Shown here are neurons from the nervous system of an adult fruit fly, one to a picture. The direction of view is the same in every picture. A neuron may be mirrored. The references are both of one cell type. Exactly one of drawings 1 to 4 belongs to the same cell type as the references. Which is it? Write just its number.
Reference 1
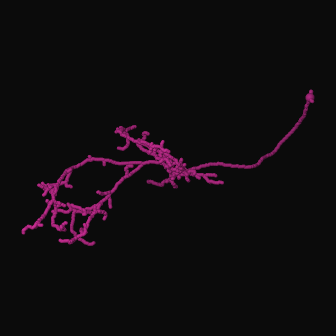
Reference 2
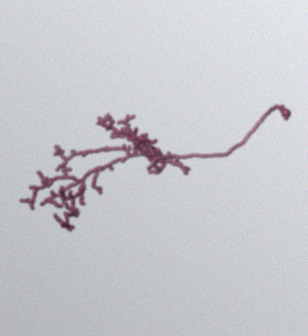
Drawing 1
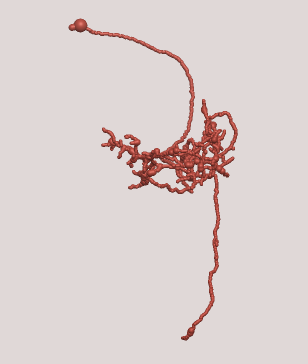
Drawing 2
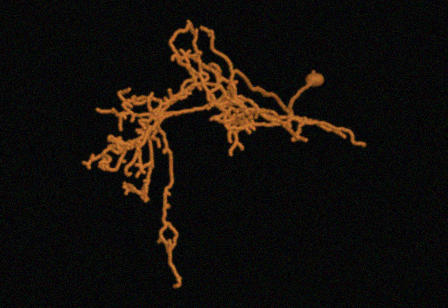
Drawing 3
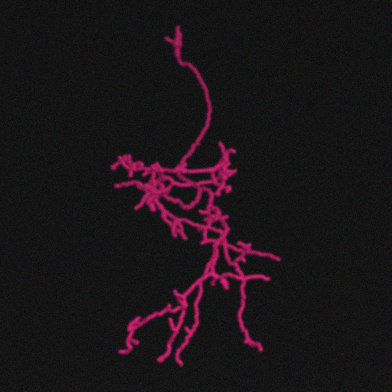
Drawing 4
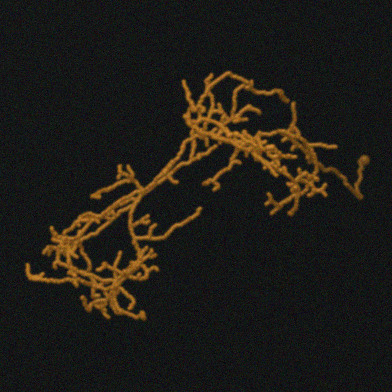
3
